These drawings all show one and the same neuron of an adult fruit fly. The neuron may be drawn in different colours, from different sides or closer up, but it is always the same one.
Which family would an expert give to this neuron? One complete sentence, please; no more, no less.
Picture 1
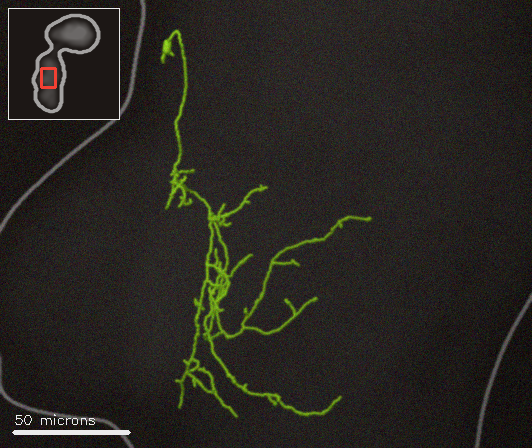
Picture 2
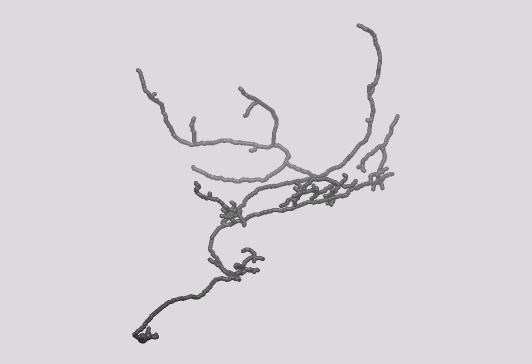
The neuron is assigned to family hemilineage 14A.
